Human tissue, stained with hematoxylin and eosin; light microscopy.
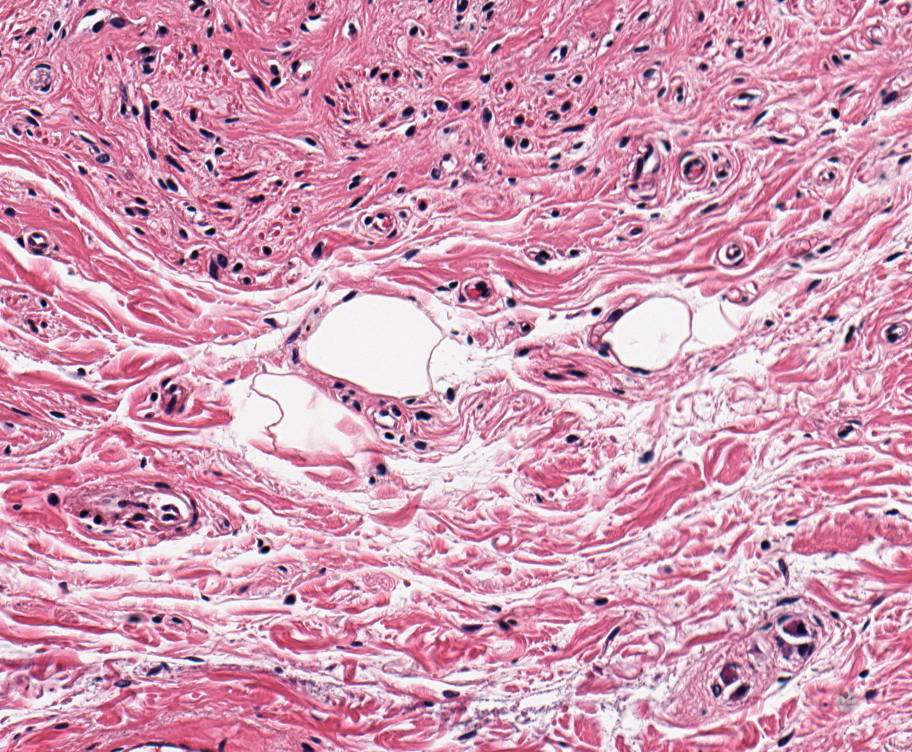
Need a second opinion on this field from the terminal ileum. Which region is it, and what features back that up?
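This is dense connective tissue, I'd say. The whole field is pink fibrous tissue with no epithelium, its lower-half collagen bundles wavy and roughly horizontal.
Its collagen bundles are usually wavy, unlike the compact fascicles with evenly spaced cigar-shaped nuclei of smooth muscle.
Nuclei, mostly small, dark, spindle-shaped or oval, gather more in the upper half.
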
